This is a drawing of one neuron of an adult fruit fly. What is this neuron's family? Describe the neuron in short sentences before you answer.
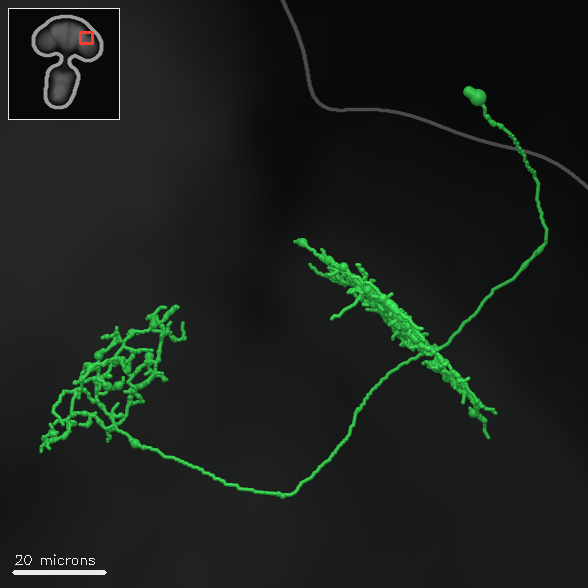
It lies in the brain. By the scale bar it is about 110 microns wide in this view. The picture shows dozens of branch ends. It is an optic-lobe intrinsic neuron. Its family is Tm.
